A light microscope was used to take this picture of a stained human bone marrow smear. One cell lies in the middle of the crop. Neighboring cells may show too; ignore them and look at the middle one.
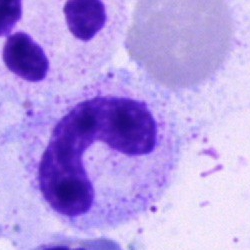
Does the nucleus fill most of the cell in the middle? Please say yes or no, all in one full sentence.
No, in this cell the cytoplasm is abundant.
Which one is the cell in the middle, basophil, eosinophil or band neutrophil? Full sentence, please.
The cell found in the middle of this crop is a band neutrophil.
